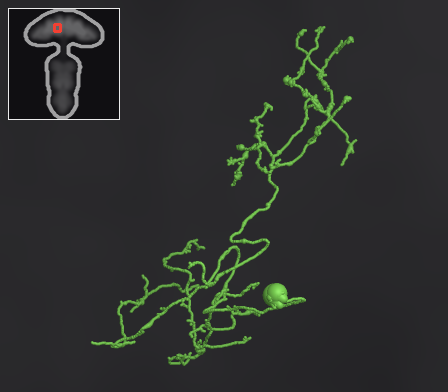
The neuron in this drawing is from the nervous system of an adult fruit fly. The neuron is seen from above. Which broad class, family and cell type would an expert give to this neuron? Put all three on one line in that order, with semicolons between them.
central-brain intrinsic neuron; hemilineage SLPpm2; CB4134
